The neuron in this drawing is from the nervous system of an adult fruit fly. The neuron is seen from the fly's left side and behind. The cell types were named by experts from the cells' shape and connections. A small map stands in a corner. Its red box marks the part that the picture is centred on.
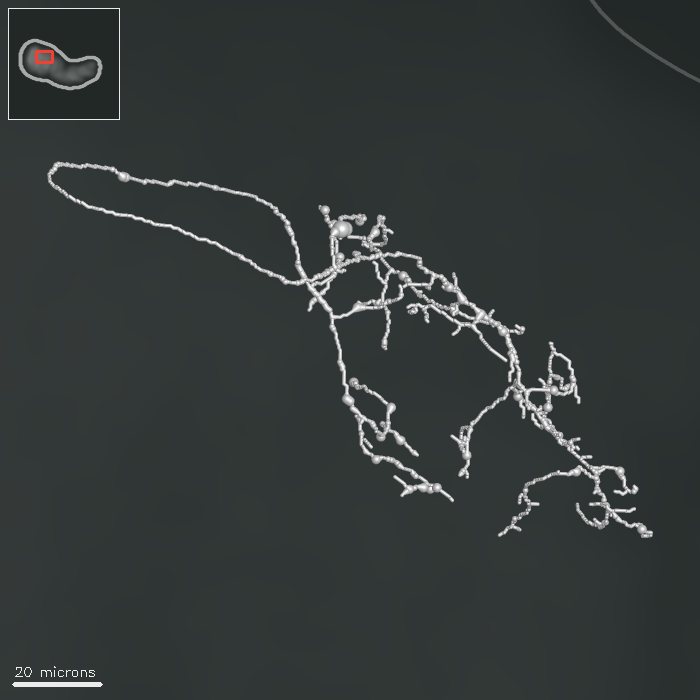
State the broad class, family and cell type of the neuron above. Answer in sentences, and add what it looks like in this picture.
Its broad class is central-brain intrinsic neuron. Its family is hemilineage DM1_dorsal. The cell type is CB4071. By the scale bar it is about 140 microns wide in this view. The picture shows dozens of branch ends.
